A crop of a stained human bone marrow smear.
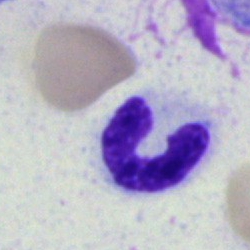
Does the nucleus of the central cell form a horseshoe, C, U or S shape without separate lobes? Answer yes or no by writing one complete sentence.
Yes, in this cell the nucleus is a bent band with no separate lobes.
